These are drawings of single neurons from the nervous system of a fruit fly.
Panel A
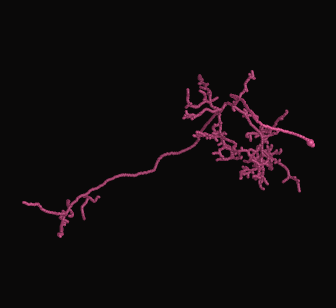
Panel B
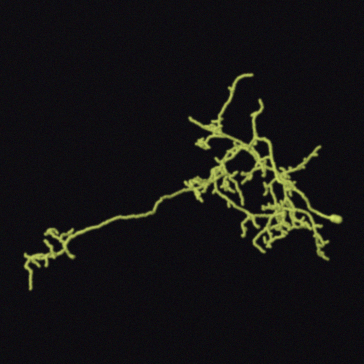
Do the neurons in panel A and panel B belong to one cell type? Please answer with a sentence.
They are of the same cell type.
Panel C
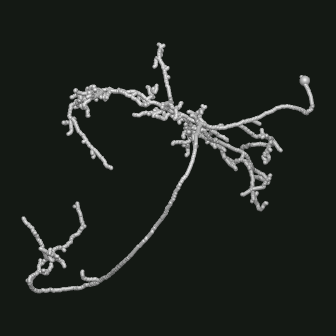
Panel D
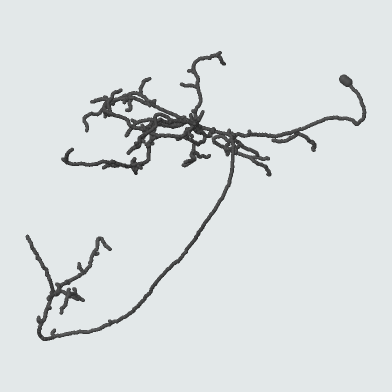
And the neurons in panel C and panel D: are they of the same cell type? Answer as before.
They are of the same cell type.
